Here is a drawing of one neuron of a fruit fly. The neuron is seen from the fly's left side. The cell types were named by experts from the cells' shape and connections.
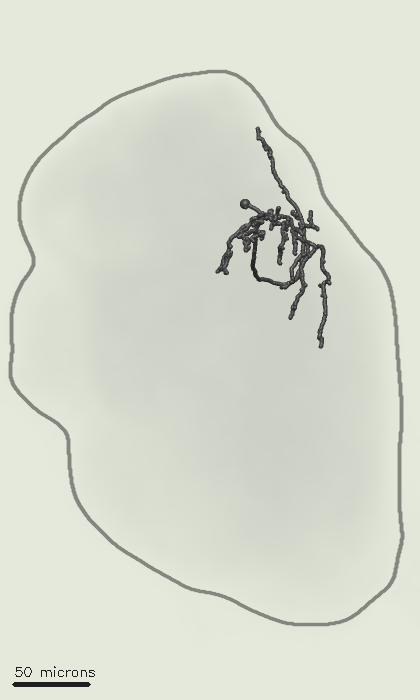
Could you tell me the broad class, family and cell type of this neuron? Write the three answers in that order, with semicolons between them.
visual projection neuron; MeVP; MeVP15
